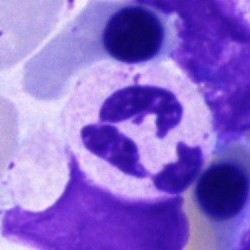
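Segmented neutrophil from a stained bone marrow smear, its nucleus divided into three separate lobes. Coarse clumps give the chromatin a dark purple look. Abundant pale lilac cytoplasm holds scattered fine lilac granules.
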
